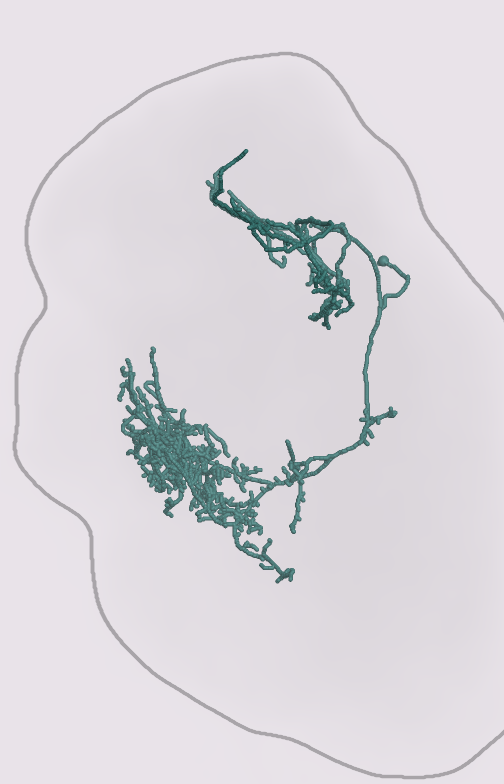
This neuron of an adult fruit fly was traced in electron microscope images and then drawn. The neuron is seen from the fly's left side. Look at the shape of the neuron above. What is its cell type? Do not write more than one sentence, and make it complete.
To the cell type AVLP475_a belongs this neuron.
